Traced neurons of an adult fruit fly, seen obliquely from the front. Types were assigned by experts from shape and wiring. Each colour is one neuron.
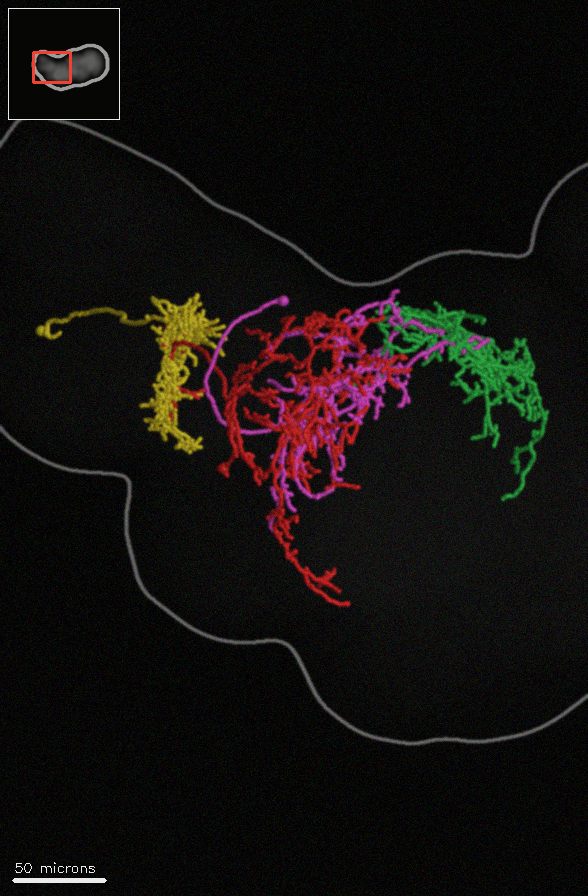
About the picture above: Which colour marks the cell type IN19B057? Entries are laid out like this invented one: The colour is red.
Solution: The colour is magenta.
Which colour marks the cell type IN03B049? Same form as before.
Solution: The colour is red.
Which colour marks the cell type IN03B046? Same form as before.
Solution: The colour is green.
